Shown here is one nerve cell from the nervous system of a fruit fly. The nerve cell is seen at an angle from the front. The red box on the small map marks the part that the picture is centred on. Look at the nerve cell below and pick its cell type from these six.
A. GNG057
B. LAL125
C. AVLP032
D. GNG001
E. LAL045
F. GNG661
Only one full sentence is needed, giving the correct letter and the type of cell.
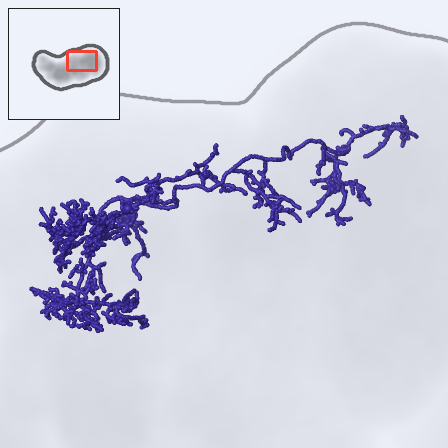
Option C lists AVLP032, and that is the cell type of the nerve cell.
